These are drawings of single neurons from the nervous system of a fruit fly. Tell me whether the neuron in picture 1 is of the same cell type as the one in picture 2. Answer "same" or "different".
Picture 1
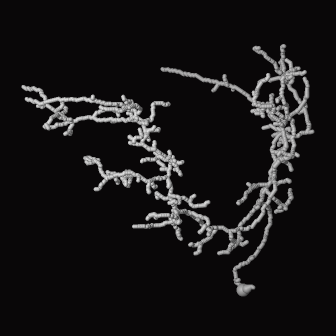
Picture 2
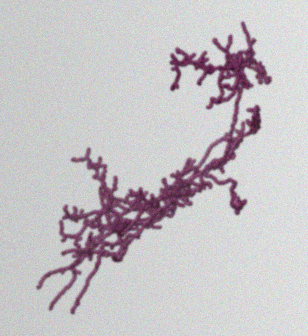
same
